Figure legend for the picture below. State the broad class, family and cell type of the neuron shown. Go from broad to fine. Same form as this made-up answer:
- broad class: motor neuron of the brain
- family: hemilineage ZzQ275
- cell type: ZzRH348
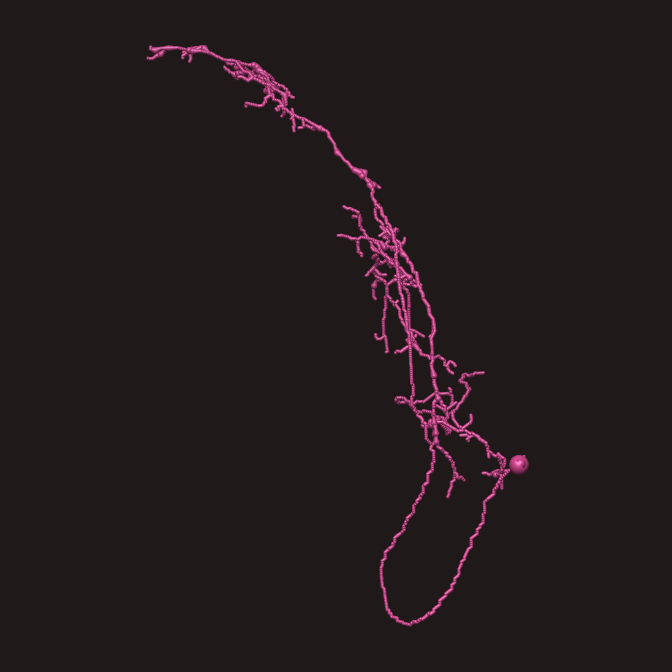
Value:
- broad class: central-brain intrinsic neuron
- family: hemilineage LHl1
- cell type: LHAV4d1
